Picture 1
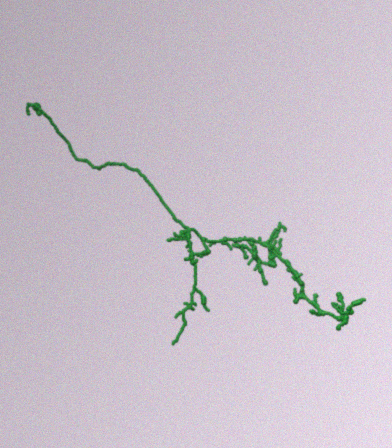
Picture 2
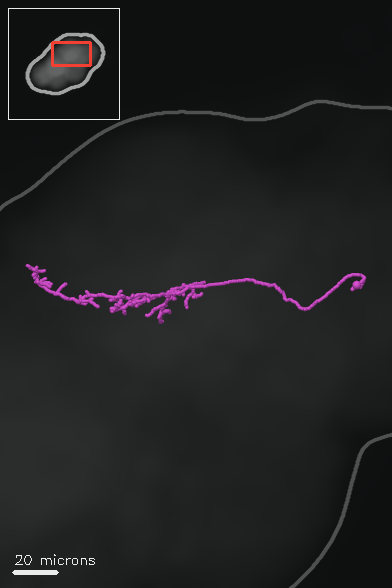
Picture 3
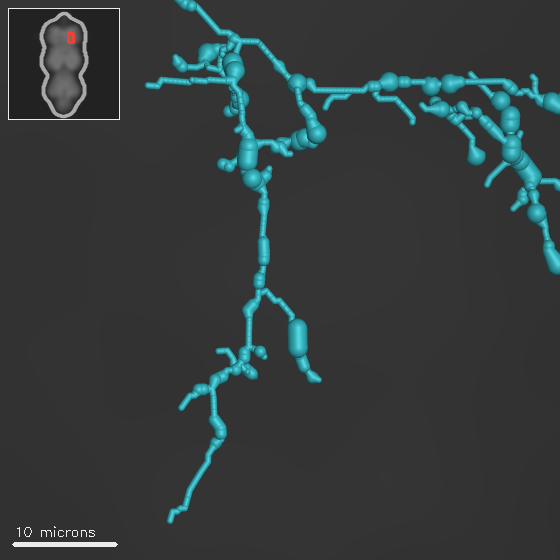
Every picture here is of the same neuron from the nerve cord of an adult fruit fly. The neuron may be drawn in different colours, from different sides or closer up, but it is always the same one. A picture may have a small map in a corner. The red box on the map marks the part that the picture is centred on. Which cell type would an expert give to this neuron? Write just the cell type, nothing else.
IN14A038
